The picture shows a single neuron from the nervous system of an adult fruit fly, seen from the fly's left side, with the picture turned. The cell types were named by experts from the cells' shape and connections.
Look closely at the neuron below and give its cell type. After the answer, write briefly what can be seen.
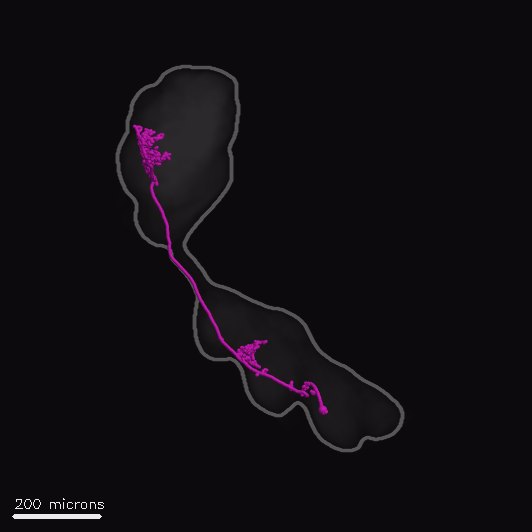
It is of cell type AN08B007. It is an ascending neuron. The cell body can be seen at the bottom of the picture. From top to bottom in the picture it spans about 700 microns.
